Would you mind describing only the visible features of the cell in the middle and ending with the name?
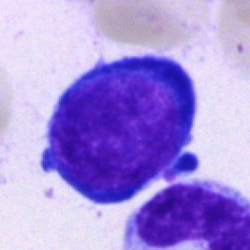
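Looking at the chromatin, it's finely granular and evenly spread, with no coarse dark clumps. The cytoplasm forms a thin deep-blue rim, widest at the upper right. Small rounded blue blebs push out from the left and lower right edges. So: a proerythroblast.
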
